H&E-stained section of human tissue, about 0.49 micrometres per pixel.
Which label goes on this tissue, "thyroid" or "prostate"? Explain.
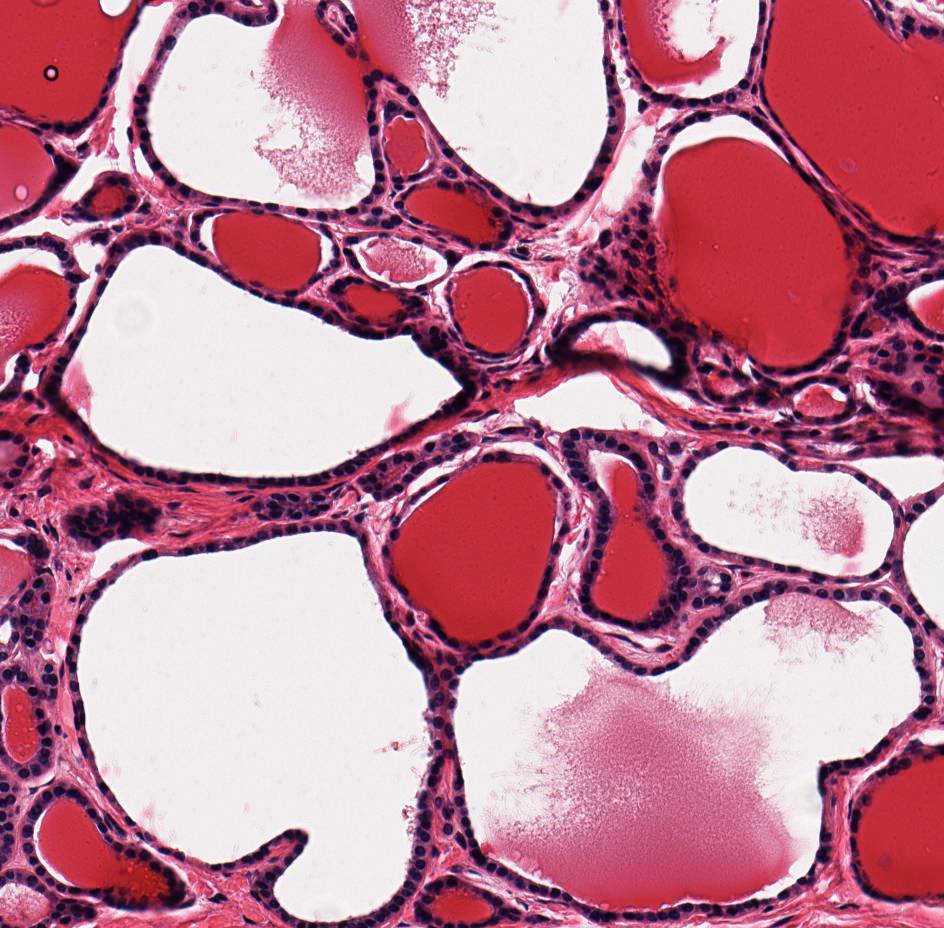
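This tissue is thyroid. The follicles are closely packed, rounded to irregular and widely varying in size, each lined by a single layer of flattened to low cuboidal cells.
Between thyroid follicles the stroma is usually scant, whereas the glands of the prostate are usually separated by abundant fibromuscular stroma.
Here only thin pink fibrous septa separate the follicles, with one thicker band running roughly horizontally across the middle, which fits the scant stroma of thyroid. No fat cells are seen anywhere in the field.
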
